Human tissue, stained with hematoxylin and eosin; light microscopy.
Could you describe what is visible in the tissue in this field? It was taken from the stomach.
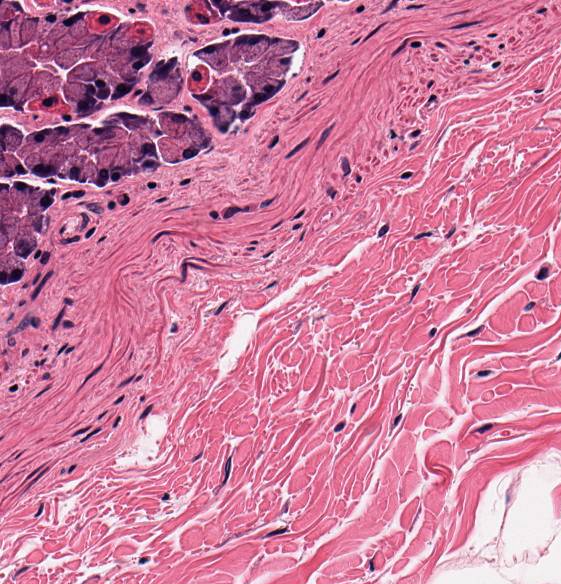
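Densely cellular glandular tissue occupies the upper left corner. Most of its cells have dark purple, granular cytoplasm and are arranged in nests. A band of wavy pink fibrous tissue runs diagonally from upper right to lower left, lying between the glandular tissue and the muscle. Nuclei within this band are elongated and dark.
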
